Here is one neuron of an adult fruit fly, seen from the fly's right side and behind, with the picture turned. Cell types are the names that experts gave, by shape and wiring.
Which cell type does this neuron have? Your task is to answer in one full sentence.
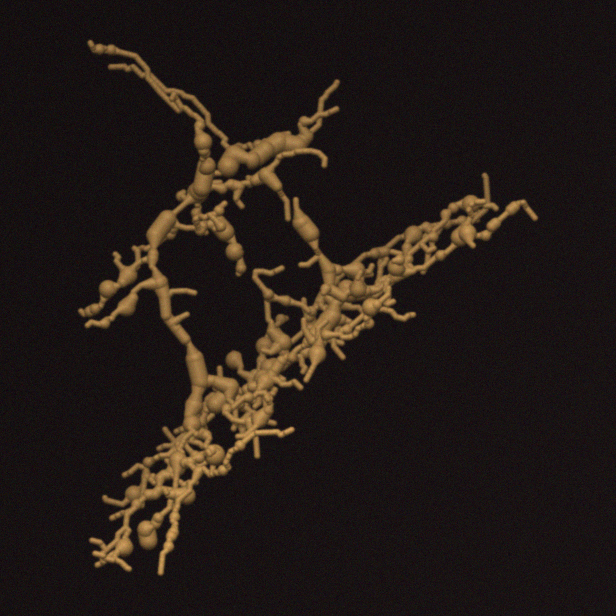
The neuron has Lawf1 as its cell type.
